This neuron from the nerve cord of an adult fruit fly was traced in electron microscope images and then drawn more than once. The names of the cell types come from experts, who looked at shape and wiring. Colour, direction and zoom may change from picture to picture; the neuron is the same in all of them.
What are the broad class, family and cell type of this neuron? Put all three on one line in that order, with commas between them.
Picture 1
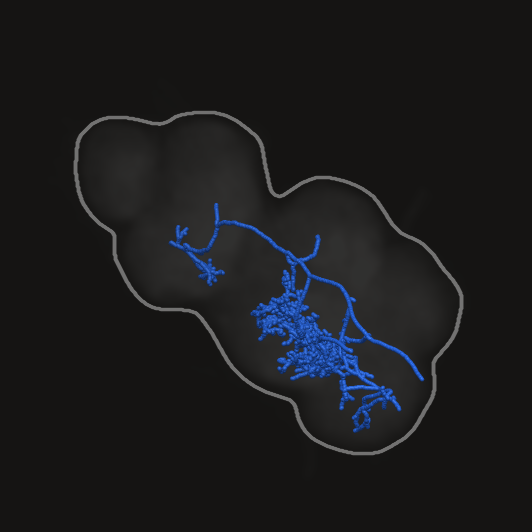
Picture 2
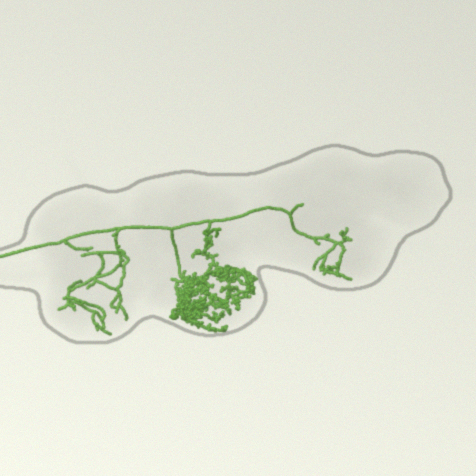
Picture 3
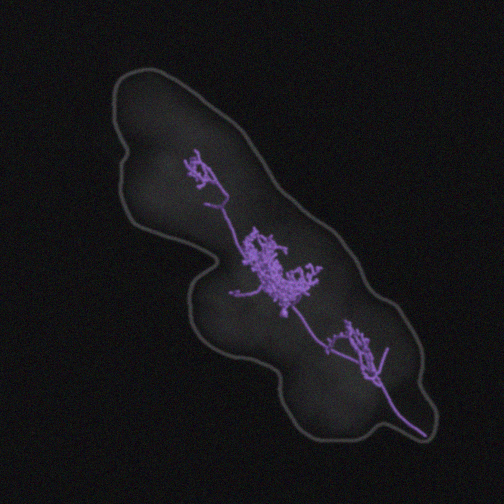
ascending neuron, hemilineage 07B, AN07B005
